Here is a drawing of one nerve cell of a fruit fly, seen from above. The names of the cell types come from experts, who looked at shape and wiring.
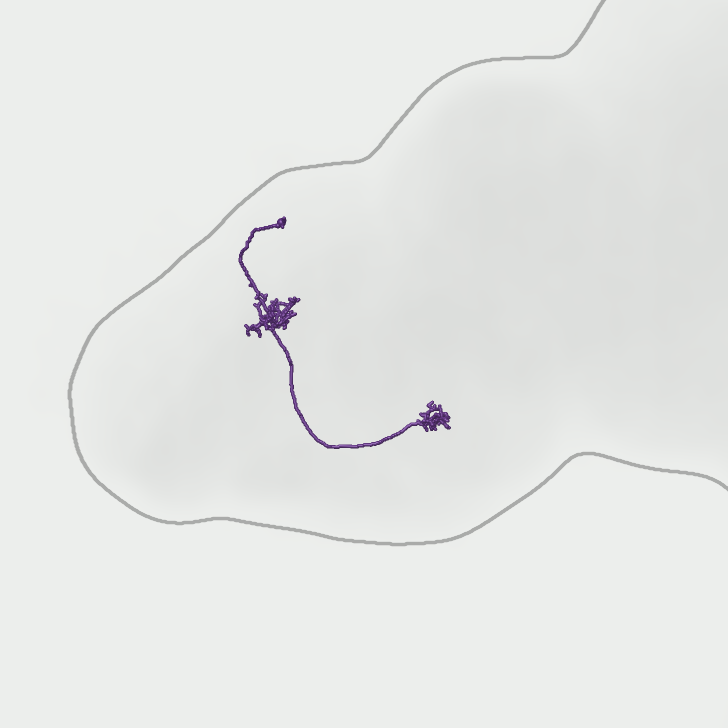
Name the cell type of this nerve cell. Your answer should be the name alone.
Tm35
